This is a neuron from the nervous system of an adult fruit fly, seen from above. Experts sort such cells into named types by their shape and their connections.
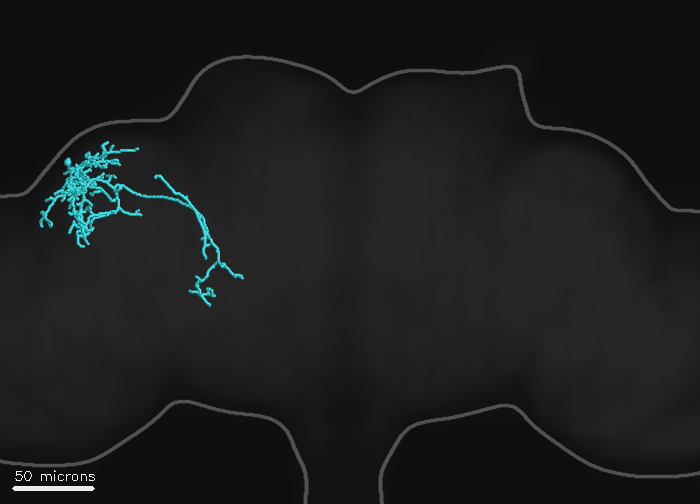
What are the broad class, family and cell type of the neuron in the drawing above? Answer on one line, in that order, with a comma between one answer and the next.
central-brain intrinsic neuron, hemilineage VLPl2_medial, AVLP198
